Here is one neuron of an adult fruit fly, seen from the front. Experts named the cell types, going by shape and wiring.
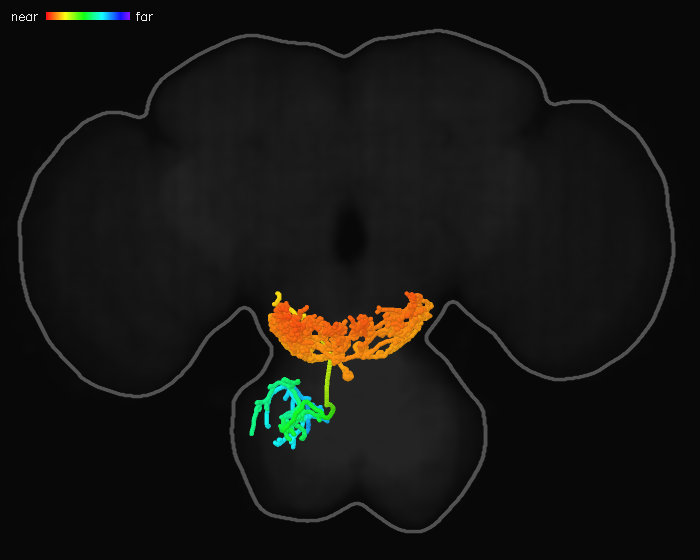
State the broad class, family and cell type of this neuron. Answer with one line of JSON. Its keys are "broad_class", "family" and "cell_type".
{"broad_class": "descending neuron", "family": "DNge", "cell_type": "DNge059"}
